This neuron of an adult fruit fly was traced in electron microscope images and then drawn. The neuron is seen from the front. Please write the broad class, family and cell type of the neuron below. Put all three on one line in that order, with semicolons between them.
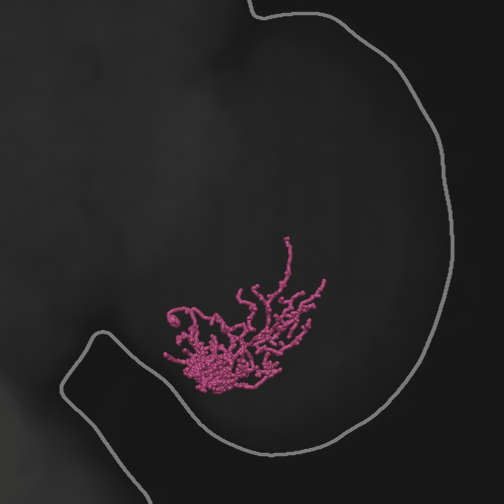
optic-lobe intrinsic neuron; LPi; LPi3b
